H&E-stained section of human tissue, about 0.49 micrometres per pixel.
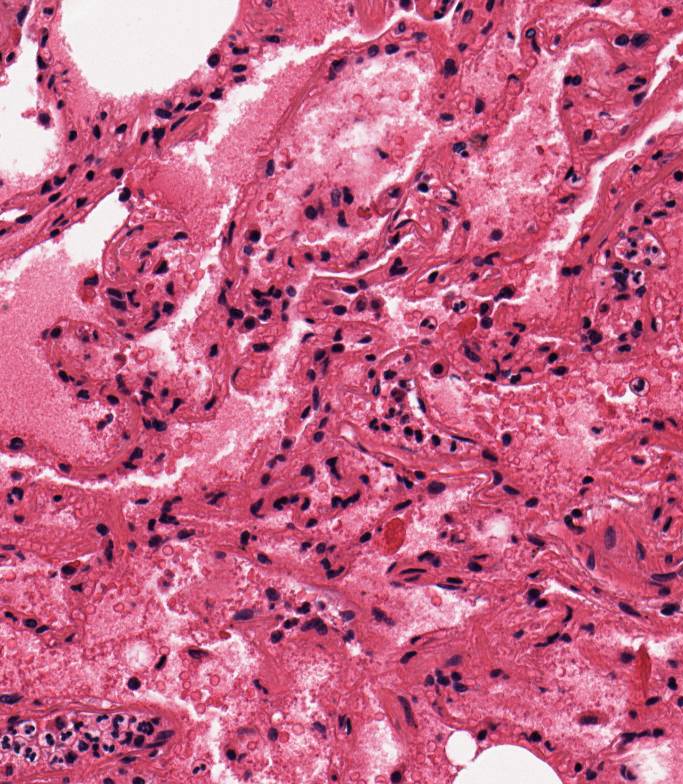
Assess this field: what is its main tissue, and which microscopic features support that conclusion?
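Alveolus predominates. Thin, branching pink septa form a network across the whole field, enclosing spaces.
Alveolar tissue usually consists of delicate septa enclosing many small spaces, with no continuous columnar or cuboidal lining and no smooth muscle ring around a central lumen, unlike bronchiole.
Most spaces filled with pale pink, finely granular material, not empty.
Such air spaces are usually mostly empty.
Septal nuclei mostly dark, elongated or spindle-shaped. Narrow white slit-like clefts separate the pink filling from the septa in several places.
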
